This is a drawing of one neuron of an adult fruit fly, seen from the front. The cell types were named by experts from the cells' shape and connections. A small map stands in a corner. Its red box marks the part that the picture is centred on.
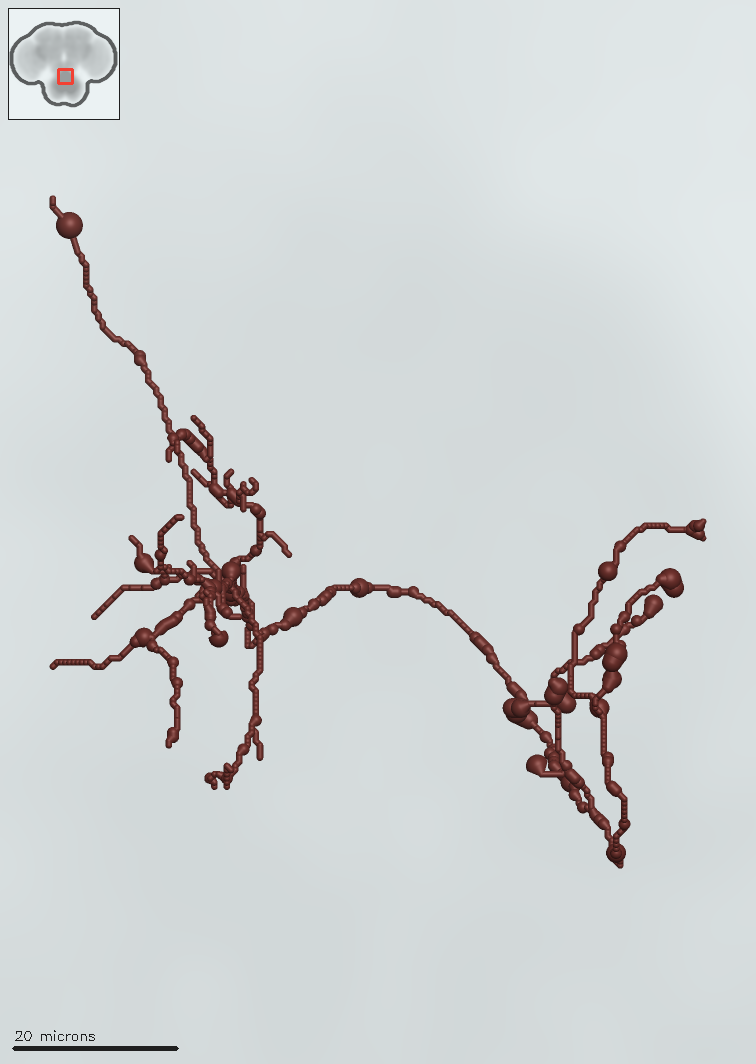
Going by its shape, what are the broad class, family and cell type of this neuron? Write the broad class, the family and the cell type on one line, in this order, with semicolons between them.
nerve-cord intrinsic neuron; hemilineage 07B; IN07B092_e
